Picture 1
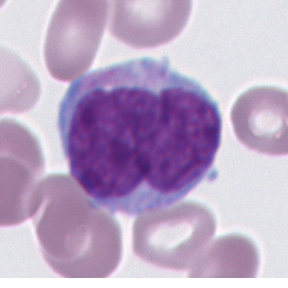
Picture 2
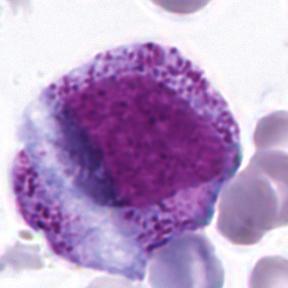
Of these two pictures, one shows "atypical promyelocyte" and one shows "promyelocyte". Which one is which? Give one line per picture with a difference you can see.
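In picture 1 we see an atypical promyelocyte: No granules are visible in the cytoplasm.
In picture 2 we see a promyelocyte: Numerous coarse dark purple-red granules fill the cytoplasm.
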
